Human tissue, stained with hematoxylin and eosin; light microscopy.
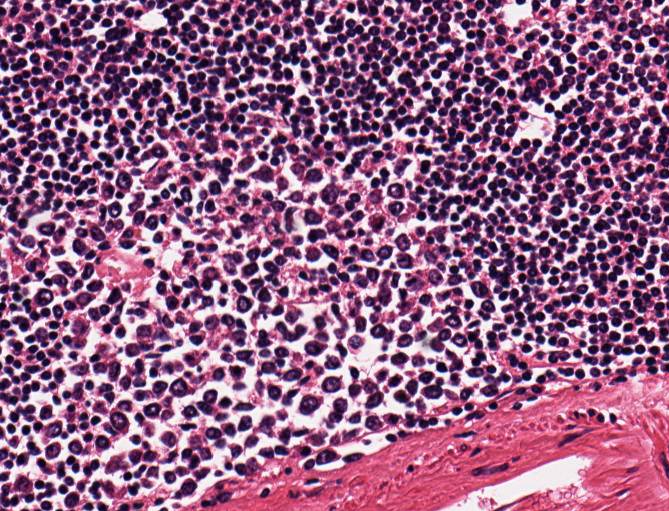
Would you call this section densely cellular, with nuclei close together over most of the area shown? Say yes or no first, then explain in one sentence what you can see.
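Yes. Nearly the whole field is a dense sheet of closely packed round cells with no glands or epithelium.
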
